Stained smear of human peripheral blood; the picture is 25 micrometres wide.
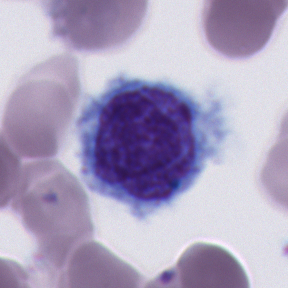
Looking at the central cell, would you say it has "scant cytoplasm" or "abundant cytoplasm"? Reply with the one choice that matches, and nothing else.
Scant cytoplasm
